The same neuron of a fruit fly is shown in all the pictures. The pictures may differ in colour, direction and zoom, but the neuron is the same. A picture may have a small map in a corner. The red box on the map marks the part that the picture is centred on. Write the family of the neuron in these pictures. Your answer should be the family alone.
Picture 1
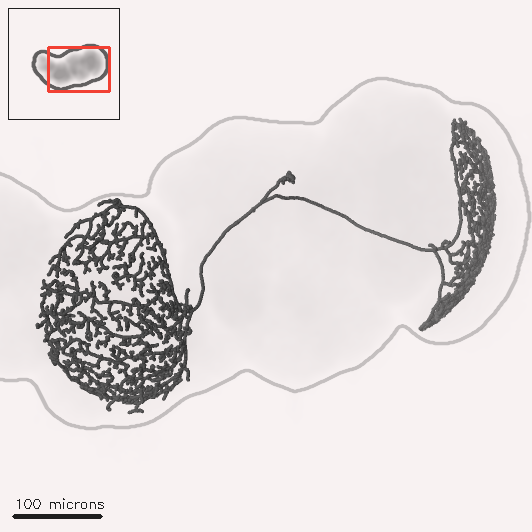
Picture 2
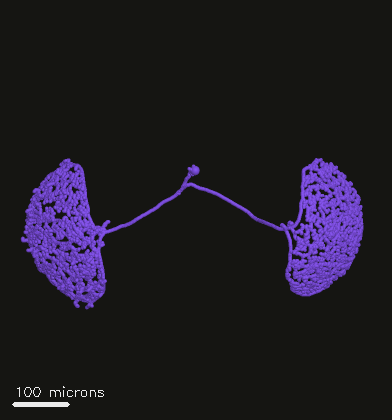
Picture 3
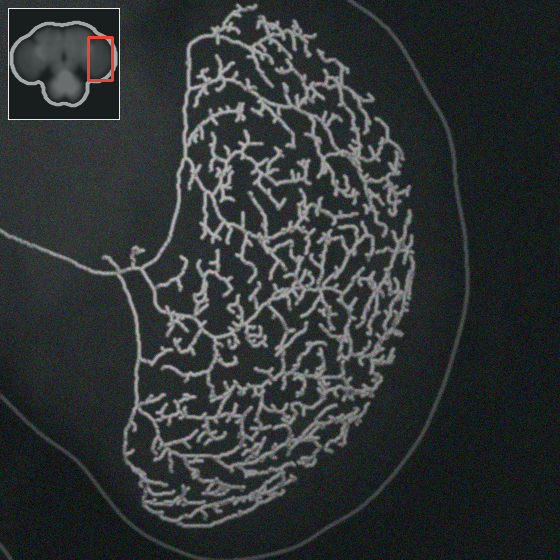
hemilineage DM1_posterior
